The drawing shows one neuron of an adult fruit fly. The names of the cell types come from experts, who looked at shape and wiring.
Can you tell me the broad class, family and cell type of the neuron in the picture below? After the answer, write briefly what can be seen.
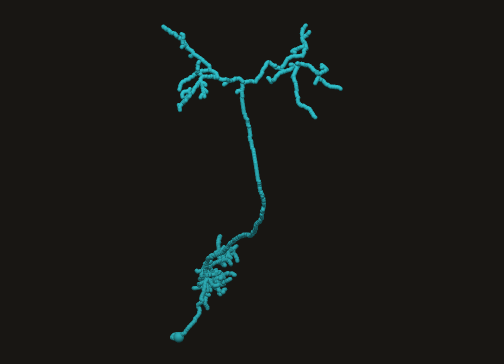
Its broad class is central-brain intrinsic neuron. Its family is hemilineage FLAa2. Its cell type is PRW010. As drawn here it is taller than it is wide.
